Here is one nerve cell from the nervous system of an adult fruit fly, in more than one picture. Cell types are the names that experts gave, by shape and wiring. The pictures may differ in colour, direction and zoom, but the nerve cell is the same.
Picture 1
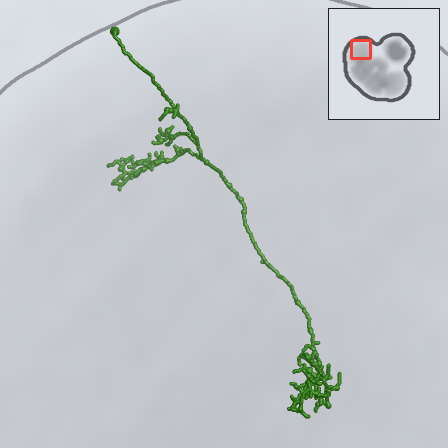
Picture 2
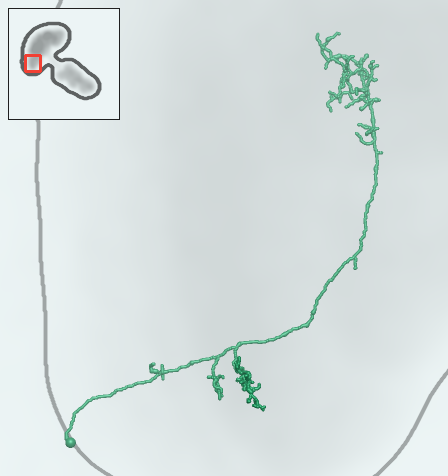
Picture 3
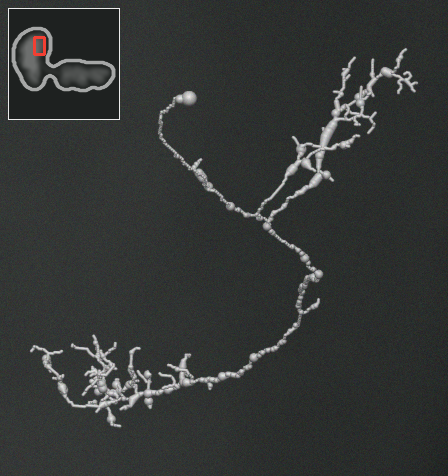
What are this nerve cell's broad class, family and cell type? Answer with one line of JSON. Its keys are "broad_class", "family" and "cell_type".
{"broad_class": "optic-lobe intrinsic neuron", "family": "TmY", "cell_type": "TmY21"}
